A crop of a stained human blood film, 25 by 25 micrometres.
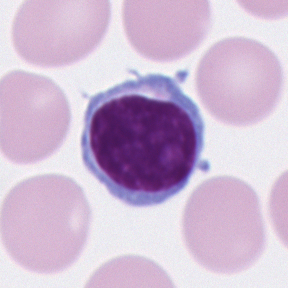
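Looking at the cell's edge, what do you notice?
A few short, thin projections stick out from its upper and right edges.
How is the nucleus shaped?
It is a single round mass without lobes, about 9 micrometres across, filling about 70% of the cell's area.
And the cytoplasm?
It is pale blue and forms a narrow rim, widest above the nucleus.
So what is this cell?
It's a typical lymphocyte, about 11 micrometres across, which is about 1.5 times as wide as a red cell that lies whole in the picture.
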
